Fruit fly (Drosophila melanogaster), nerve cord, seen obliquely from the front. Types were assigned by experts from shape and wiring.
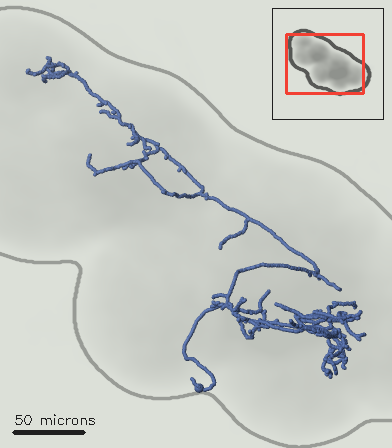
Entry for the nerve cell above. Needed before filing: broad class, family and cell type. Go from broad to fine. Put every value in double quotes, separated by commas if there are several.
"nerve-cord intrinsic neuron", "hemilineage 08B", "IN08B062"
